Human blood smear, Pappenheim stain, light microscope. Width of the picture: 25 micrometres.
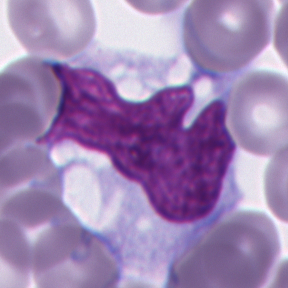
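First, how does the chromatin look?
Fine and strand-like, I'd say, rather than coarsely clumped.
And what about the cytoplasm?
There's plenty of it, a wide pale greyish-blue zone below the nucleus, and it holds several clear vacuoles.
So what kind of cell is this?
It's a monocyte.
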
